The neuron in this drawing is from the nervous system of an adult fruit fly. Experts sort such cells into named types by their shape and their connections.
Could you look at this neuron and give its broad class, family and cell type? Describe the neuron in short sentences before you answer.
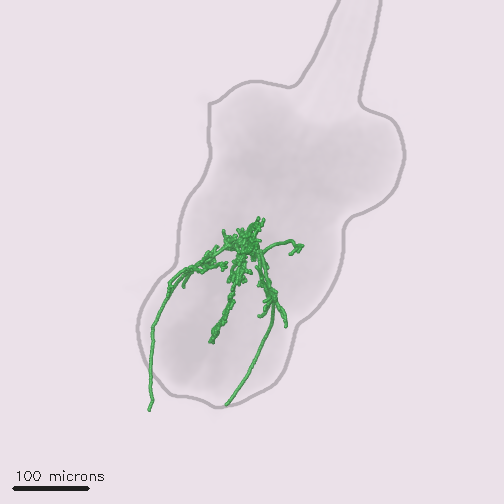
It lies in the nerve cord. From top to bottom in the picture it spans about 250 microns. Its broad class is efferent neuron of the nerve cord. The family is hemilineage 00B. It is of cell type EN00B008.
